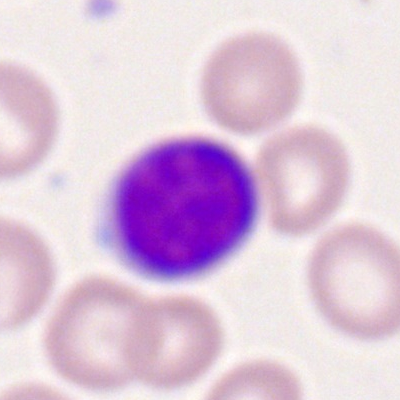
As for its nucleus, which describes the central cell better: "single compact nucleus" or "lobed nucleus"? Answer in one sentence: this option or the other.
The nucleus is one round, oval or kidney-shaped compact mass, not lobed or folded.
